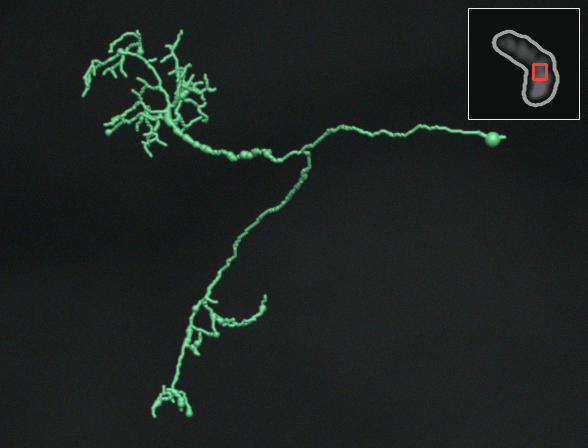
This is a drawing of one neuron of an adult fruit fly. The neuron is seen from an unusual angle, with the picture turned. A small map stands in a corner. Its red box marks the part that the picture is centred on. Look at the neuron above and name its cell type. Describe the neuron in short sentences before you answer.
The picture shows dozens of branch ends. As drawn here it is about as wide as it is tall. Its broad class is visual projection neuron. Its cell type is LC16.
